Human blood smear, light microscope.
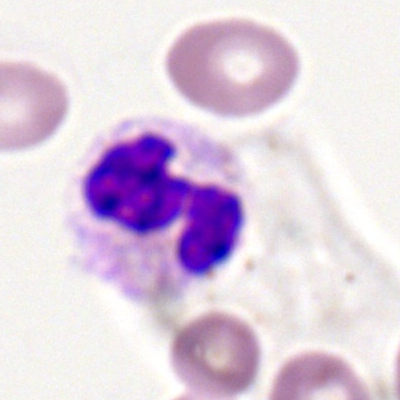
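Segmented neutrophil, cell at centre of the smear. Nucleus in two lobes, the larger on the left of the cell. Chromatin dark purple, densely clumped. Cytoplasm without vacuoles.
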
